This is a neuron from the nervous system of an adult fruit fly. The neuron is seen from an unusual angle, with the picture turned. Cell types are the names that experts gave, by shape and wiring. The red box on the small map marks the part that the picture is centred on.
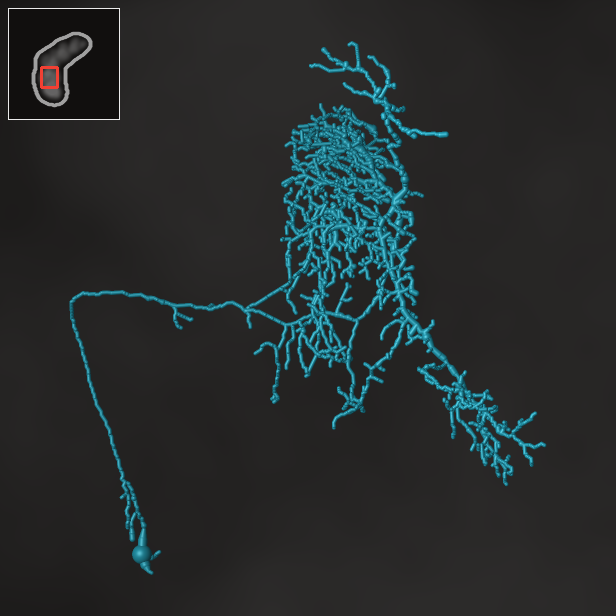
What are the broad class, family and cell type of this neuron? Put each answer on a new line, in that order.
central-brain intrinsic neuron
hemilineage LB6
GNG327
